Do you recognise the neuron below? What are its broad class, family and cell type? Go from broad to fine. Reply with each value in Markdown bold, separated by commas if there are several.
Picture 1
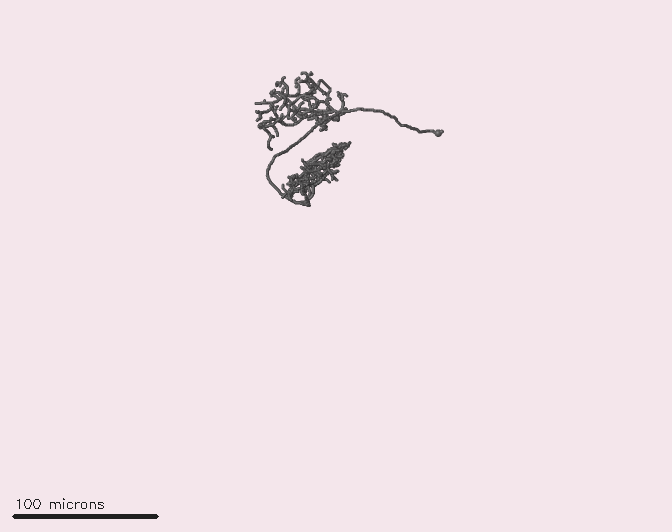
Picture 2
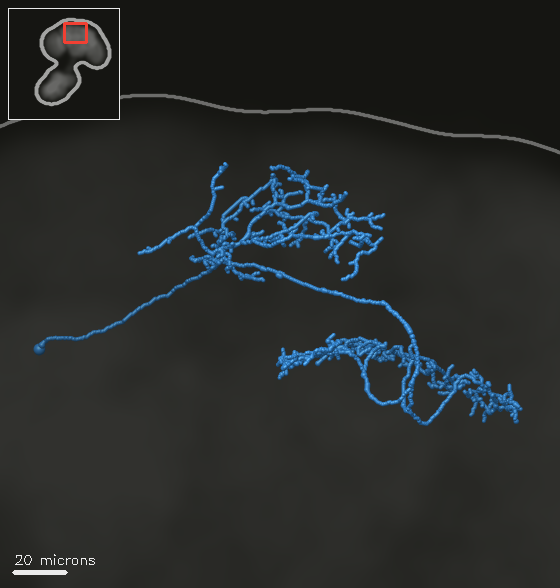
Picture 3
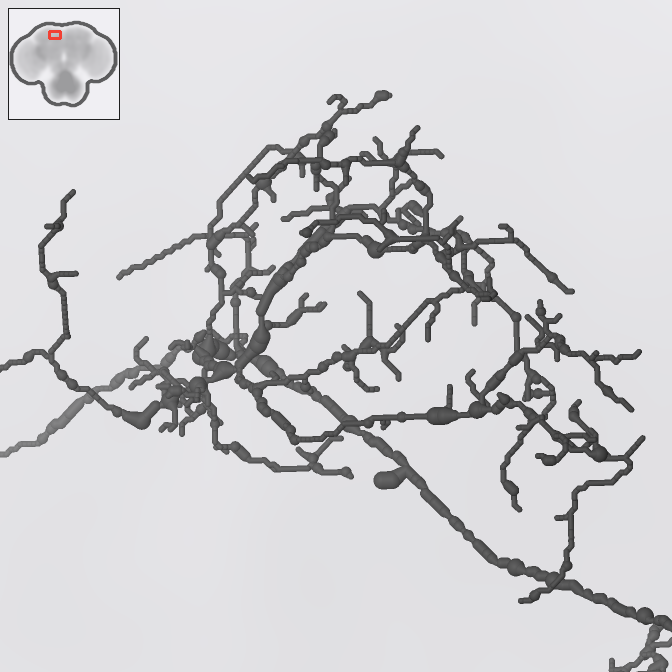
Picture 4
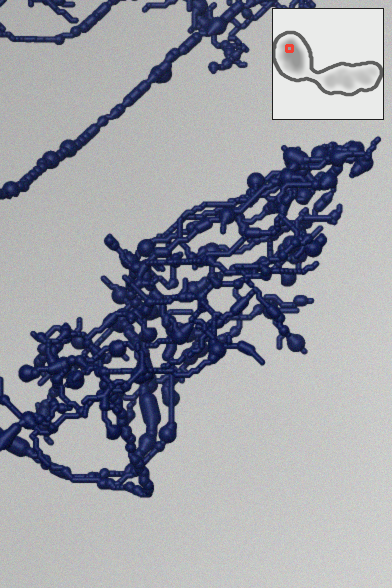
**central-brain intrinsic neuron**, **hemilineage DL1_dorsal**, **FB5Y_a**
